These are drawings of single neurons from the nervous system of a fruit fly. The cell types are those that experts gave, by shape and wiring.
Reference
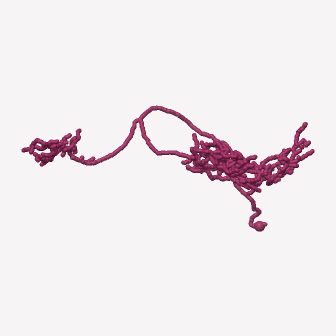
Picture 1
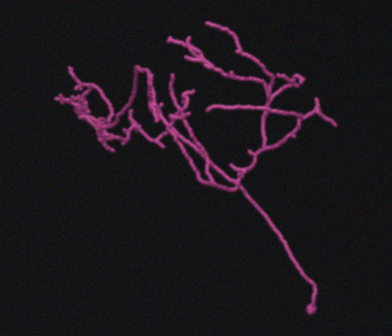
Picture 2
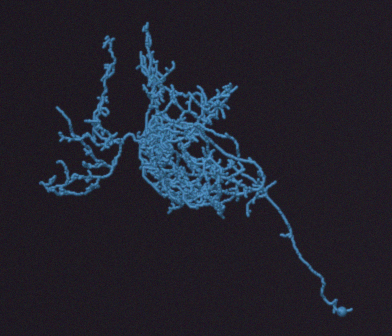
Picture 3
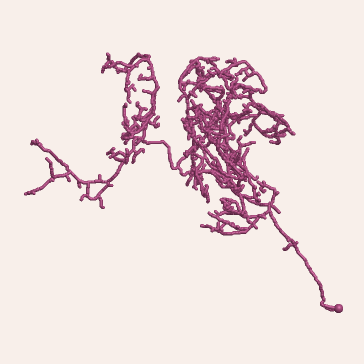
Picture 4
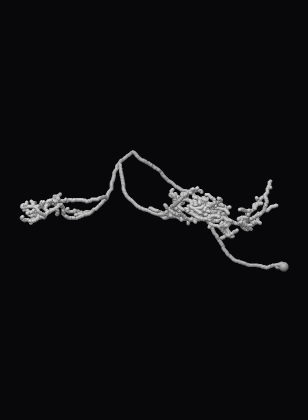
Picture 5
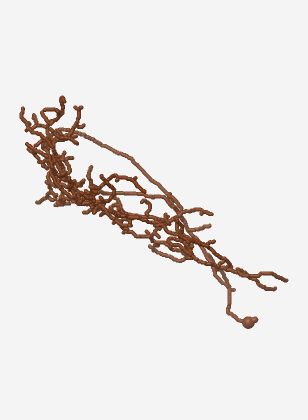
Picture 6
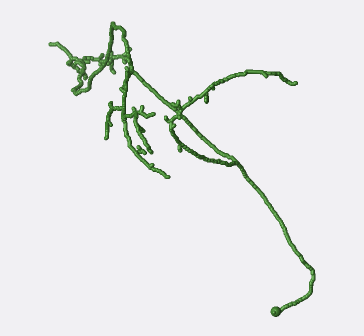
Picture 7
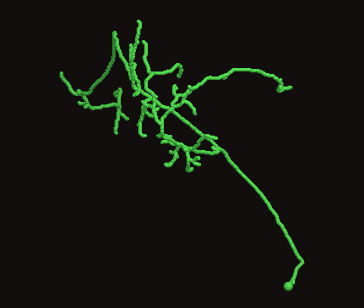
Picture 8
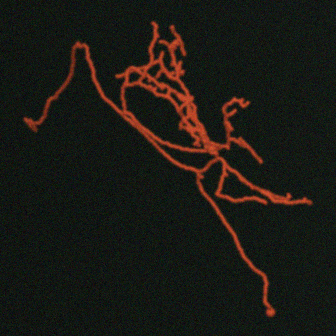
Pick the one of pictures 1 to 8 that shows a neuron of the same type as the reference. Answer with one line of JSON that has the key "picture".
{"picture": 4}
